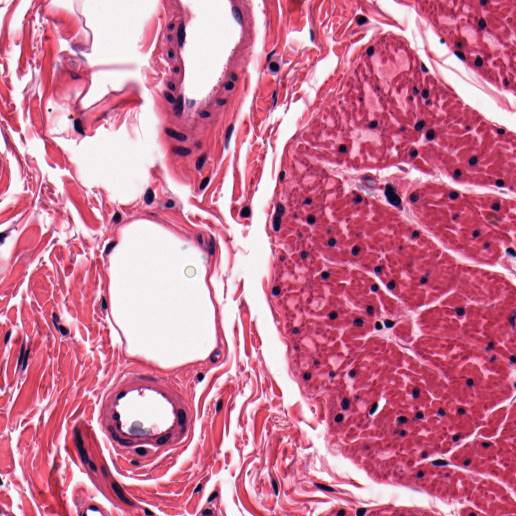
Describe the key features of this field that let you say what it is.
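Smooth muscle. Right half: large compact eosinophilic mass, split into smaller compartments by thin pale clefts; left half looser.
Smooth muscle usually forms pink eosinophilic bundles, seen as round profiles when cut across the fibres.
Nuclei in the mass: small, round, dark, fairly evenly scattered. Left half: elongated pink fibre bundles, elongated dark nuclei, varied directions.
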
